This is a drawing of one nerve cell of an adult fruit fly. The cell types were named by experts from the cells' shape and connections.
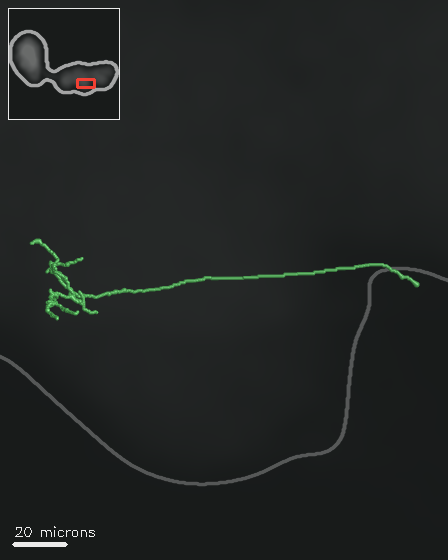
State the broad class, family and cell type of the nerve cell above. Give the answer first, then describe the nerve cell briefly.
Its broad class is sensory neuron entering the nerve cord. Its family is called class mechanosensory tactile. Its cell type is SNta42. The drawing shows no cell body. From left to right in the picture it spans about 150 microns.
